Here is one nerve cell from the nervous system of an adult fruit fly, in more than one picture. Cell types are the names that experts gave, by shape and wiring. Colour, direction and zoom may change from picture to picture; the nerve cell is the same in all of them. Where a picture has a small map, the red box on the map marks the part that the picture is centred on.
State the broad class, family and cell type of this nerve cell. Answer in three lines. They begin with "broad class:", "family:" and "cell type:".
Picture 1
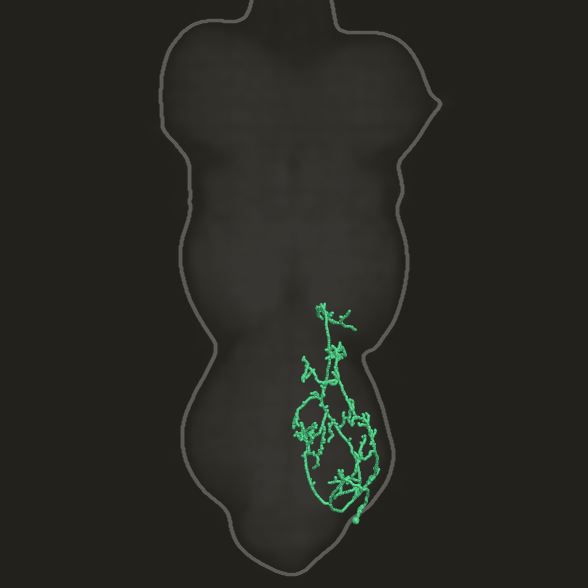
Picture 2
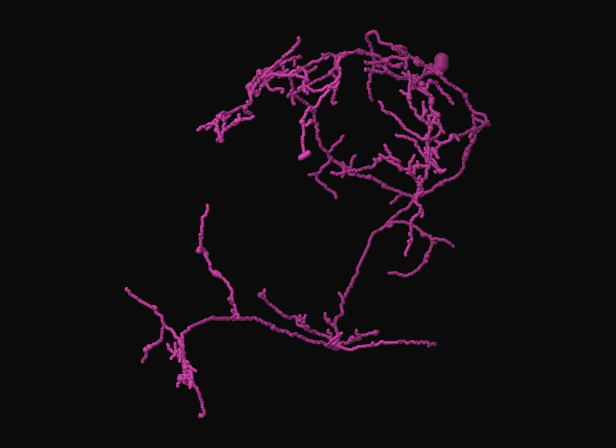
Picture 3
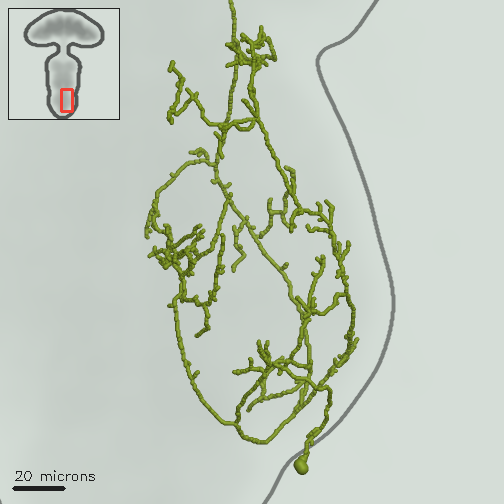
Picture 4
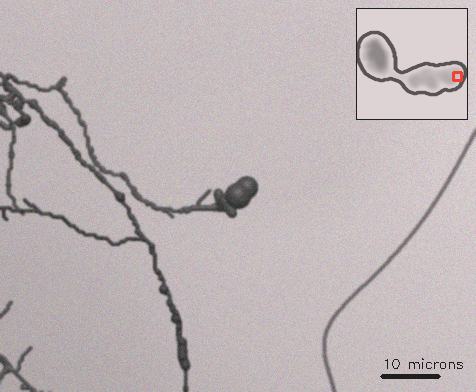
broad class: nerve-cord intrinsic neuron
family: hemilineage 19A
cell type: IN19A047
